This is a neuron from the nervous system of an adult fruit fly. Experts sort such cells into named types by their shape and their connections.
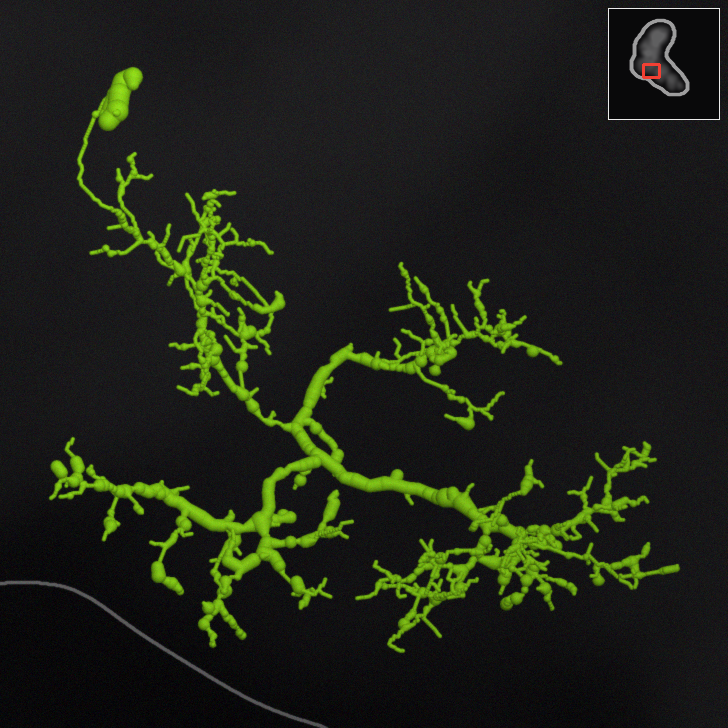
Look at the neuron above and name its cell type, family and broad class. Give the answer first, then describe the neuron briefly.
The cell type is IN13A051. Its family is hemilineage 13A. This is a nerve-cord intrinsic neuron. The cell body is at the upper left of the picture. The picture shows more than a hundred branch ends.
